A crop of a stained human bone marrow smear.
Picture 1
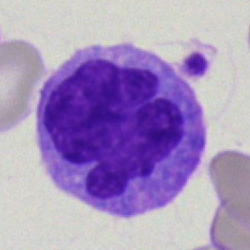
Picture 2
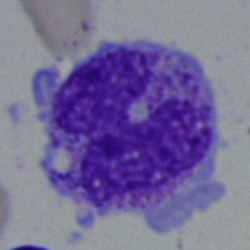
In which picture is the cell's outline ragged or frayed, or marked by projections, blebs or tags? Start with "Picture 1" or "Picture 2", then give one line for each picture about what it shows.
Picture 2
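In picture 1: The cell outline is roughly round with a smooth edge.
In picture 2: The cell outline is irregular, with ragged pale cytoplasmic fringes.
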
